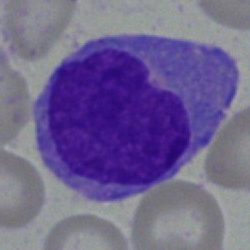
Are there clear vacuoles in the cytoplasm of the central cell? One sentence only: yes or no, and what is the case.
No, there is no vacuole to be seen in the cytoplasm of this cell.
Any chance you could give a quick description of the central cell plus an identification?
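Nucleus with a distinct notch on its upper right side. Chromatin finely mottled, not coarsely clumped. Cytoplasm moderate in amount rather than a thin rim, its widest band on the upper right of the cell. Cell: monocyte.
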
